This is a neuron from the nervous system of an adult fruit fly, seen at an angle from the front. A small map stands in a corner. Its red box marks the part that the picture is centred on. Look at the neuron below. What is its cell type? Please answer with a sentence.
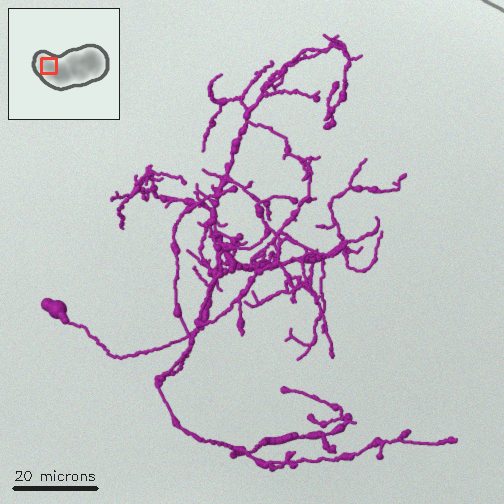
The cell type is IN01B027_a.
